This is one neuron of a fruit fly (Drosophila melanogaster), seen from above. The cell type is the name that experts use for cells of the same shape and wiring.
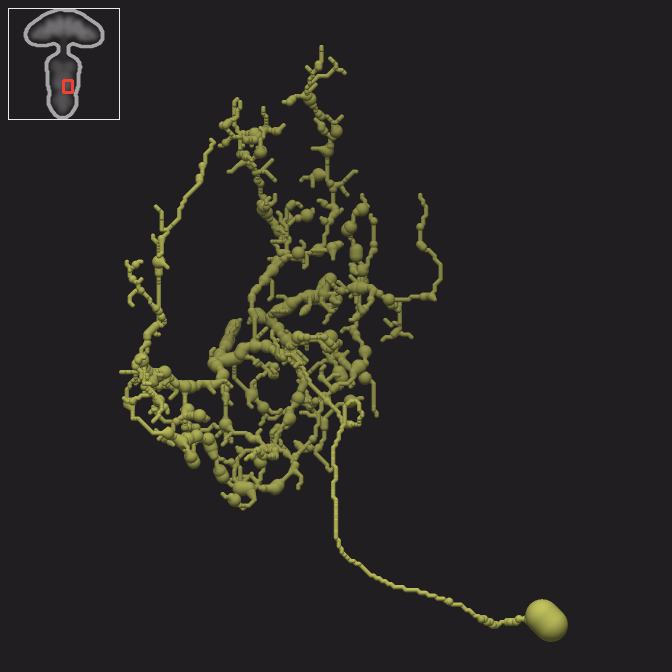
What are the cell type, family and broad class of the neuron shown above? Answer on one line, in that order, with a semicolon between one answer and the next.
IN01B029; hemilineage 01B; nerve-cord intrinsic neuron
